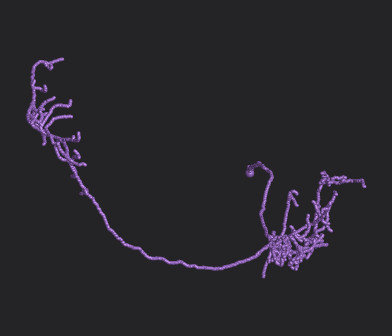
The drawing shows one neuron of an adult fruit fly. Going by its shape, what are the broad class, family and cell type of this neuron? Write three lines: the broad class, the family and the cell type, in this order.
central-brain intrinsic neuron
hemilineage ALlv1
VP1m+VP2_lvPN1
